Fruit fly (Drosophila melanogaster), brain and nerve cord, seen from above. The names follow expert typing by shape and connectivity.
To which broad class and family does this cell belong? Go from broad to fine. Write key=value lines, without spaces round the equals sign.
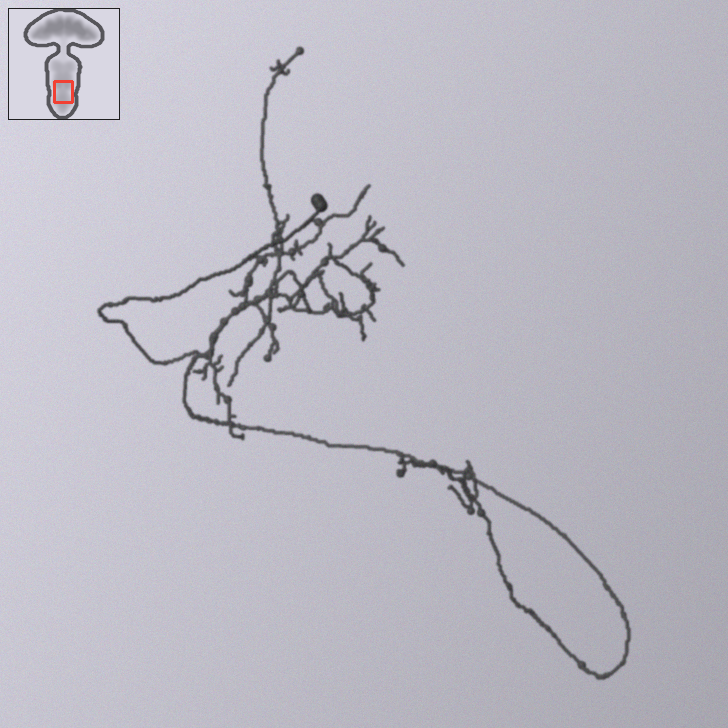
broad_class=nerve-cord intrinsic neuron
family=hemilineage 01A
